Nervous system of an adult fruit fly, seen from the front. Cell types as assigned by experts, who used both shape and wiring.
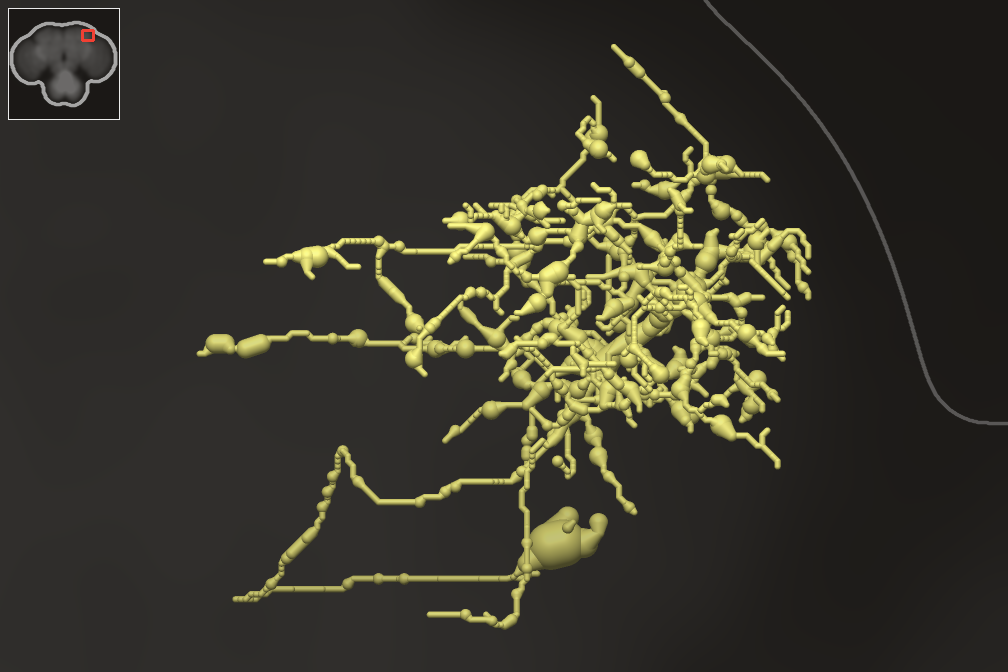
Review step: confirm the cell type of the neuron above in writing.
CB3278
